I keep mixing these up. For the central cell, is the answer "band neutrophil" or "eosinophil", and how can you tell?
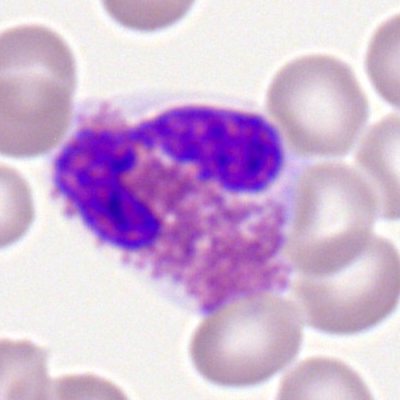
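The answer is eosinophil, not band neutrophil. Its nucleus has two main lobes, one on the left and one at the upper right, rather than a single curved band.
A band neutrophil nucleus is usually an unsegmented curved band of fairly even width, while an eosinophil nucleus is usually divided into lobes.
Granules crowd the cytoplasm, most densely at lower right.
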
